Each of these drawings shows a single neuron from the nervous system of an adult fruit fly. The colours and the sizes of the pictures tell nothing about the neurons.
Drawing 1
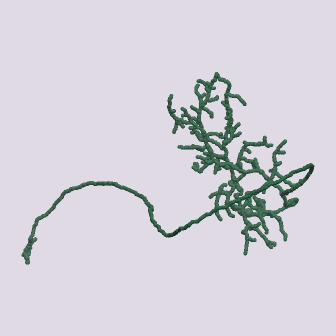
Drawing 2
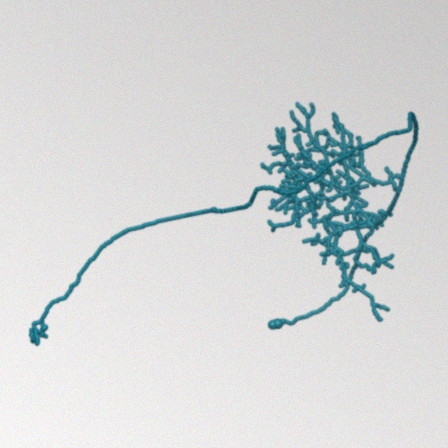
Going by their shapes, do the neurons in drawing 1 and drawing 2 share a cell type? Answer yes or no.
yes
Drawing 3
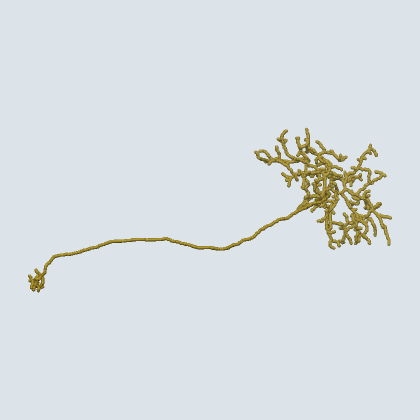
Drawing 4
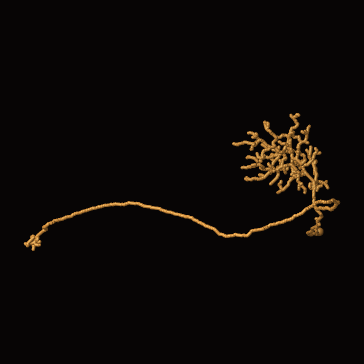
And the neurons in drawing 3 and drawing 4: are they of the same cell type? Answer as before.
no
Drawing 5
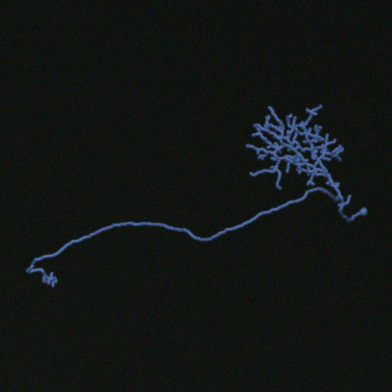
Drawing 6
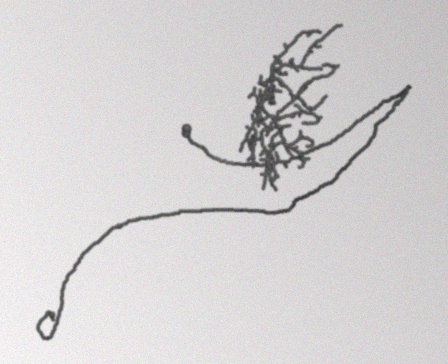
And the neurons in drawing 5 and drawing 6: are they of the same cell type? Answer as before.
no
